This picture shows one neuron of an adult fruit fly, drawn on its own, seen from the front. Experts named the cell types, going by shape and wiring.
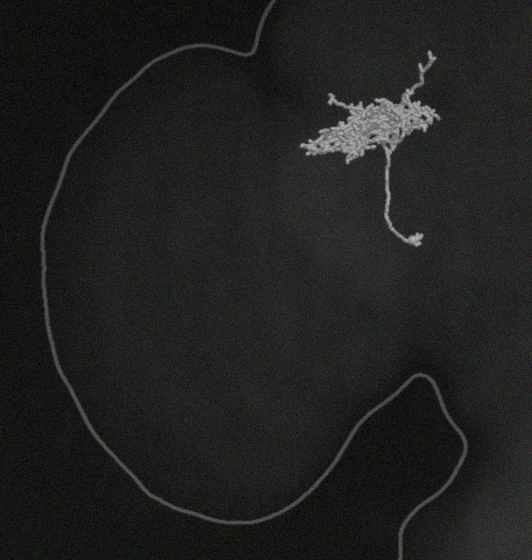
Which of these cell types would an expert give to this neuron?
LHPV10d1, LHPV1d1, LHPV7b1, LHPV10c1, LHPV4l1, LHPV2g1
LHPV1d1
